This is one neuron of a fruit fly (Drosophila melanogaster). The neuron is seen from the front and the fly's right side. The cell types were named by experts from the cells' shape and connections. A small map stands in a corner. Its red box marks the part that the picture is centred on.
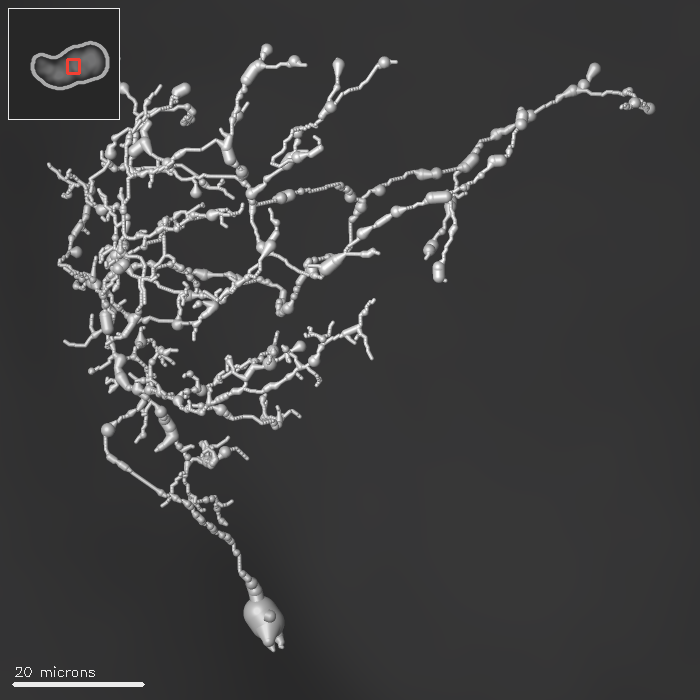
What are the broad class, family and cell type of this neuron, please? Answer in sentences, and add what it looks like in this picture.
It is a central-brain intrinsic neuron. Its family is hemilineage VLPl&p1_lateral. It is of cell type AVLP333. By the scale bar it is about 95 microns wide in this view. In this view it is about as wide as it is tall.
